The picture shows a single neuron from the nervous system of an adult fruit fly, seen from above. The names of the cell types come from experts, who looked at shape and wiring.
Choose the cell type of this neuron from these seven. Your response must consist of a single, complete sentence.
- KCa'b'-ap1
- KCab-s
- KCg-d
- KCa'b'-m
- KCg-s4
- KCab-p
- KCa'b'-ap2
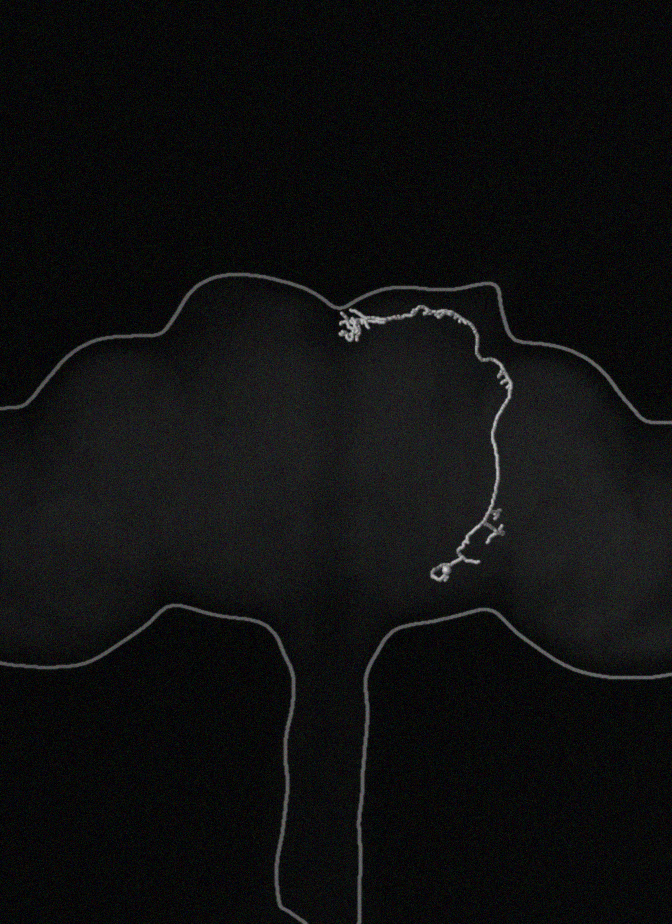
This neuron is typed as KCg-d.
